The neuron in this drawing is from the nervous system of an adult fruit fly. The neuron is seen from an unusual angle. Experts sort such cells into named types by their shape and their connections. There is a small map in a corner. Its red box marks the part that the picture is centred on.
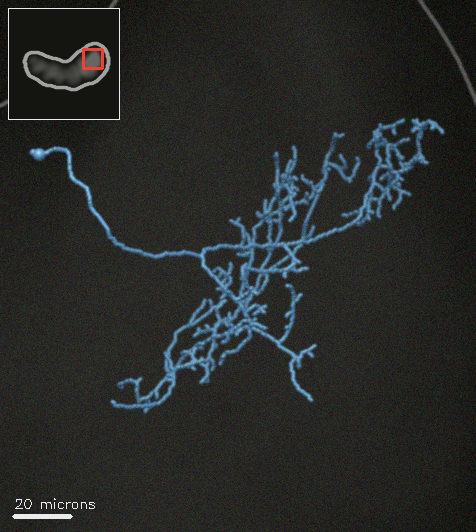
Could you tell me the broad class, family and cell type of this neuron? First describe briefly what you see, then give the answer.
The cell body is at the upper left of the picture. From left to right in the picture it spans about 150 microns. The picture shows dozens of branch ends. It is a central-brain intrinsic neuron. The family is hemilineage DL1_ventral. The cell type is AOTU059.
